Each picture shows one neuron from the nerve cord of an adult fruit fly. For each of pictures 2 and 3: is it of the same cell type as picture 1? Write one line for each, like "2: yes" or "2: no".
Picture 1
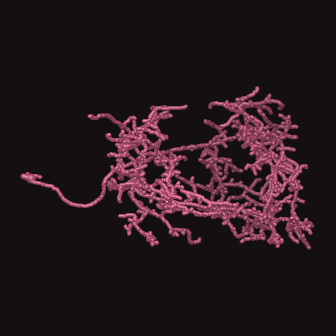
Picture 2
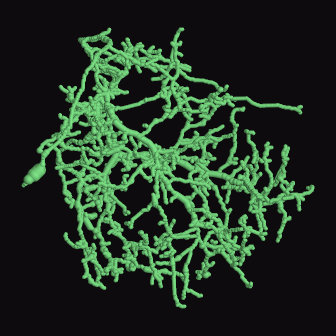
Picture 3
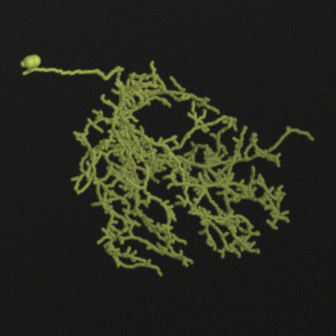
2: yes
3: yes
